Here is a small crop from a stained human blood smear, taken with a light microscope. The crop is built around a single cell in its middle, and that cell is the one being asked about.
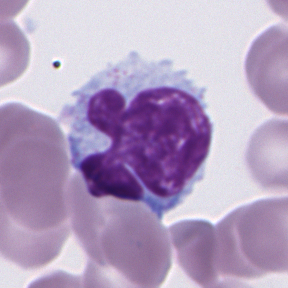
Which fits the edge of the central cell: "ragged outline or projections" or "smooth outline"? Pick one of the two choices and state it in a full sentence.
Projections, blebs or tags, or a frayed edge, mark the outline of the cell.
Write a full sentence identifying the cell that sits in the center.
The cell of interest, in the center, is a monocyte.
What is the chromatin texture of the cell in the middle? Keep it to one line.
The chromatin is delicate and fine, lacking coarse clumping entirely.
